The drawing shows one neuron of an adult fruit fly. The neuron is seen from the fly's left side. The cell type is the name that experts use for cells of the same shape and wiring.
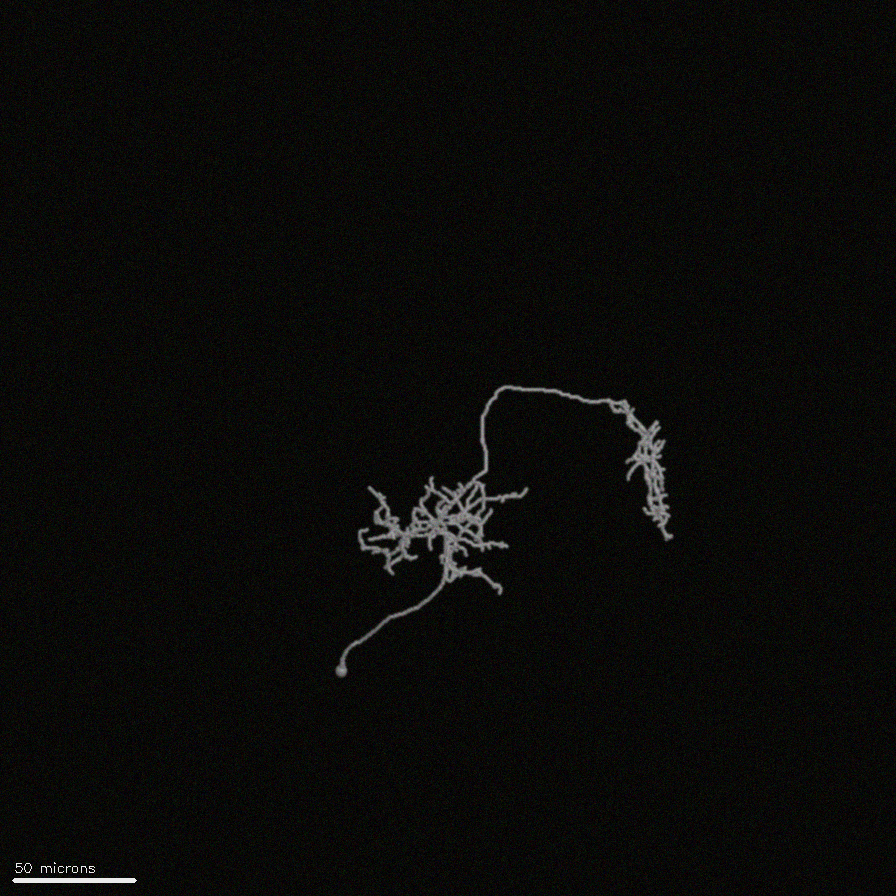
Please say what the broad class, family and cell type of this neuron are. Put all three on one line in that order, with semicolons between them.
central-brain intrinsic neuron; hemilineage VESa1; VES103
